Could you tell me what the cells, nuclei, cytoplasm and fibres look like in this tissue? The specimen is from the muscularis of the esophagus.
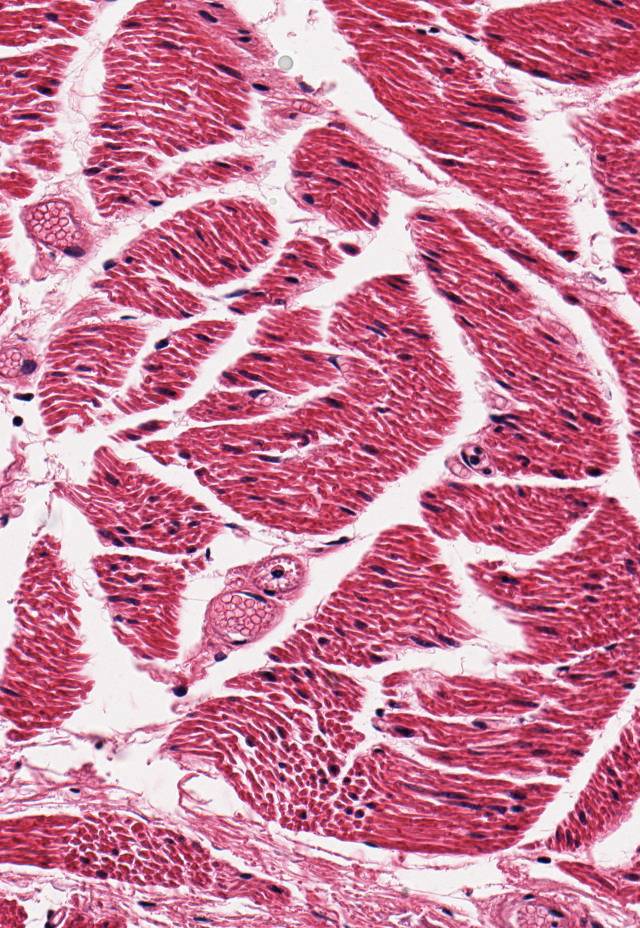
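So, bundles of pink-staining muscle fibres, with pale clefts between them. From one bundle to the next the fibres change direction. The nuclei look dark and elongated, each scattered singly within the bundles. And in the lower centre, fibres cut across show up as small round profiles.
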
